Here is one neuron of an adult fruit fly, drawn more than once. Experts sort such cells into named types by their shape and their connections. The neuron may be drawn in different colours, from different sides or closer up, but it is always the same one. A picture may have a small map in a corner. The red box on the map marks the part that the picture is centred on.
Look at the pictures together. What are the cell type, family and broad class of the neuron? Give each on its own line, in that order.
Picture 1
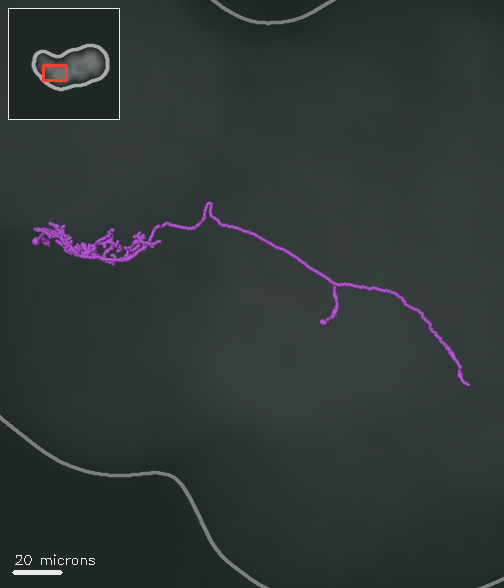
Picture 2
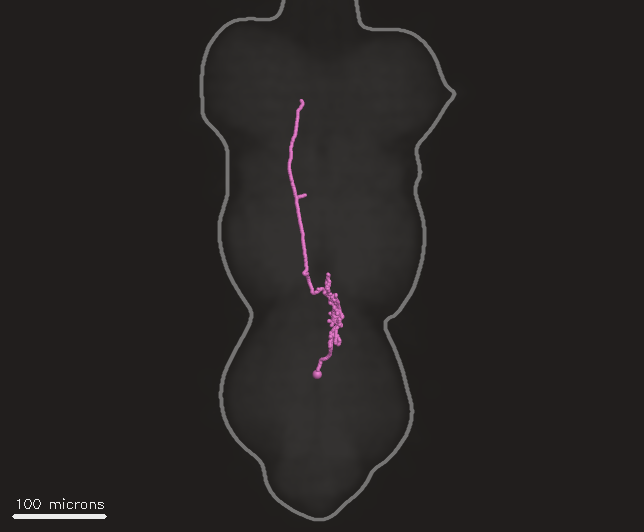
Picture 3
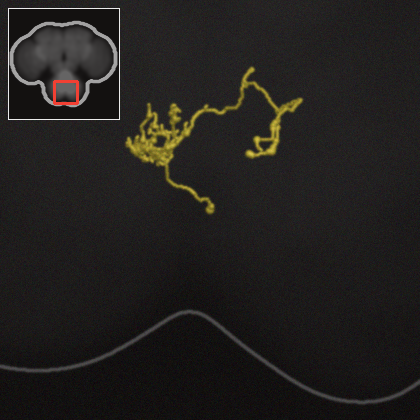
IN10B054
hemilineage 10B
nerve-cord intrinsic neuron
